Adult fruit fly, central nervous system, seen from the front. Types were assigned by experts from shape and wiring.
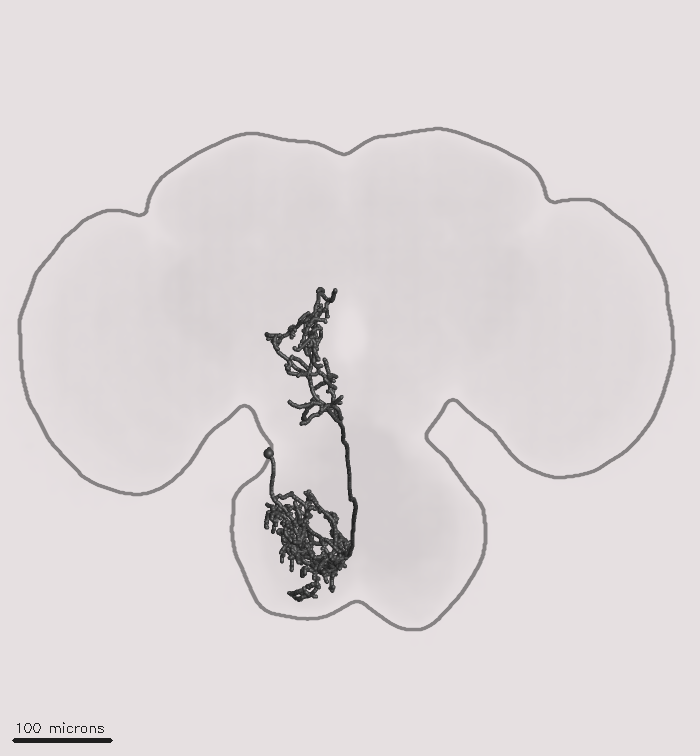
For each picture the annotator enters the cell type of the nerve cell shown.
AN17A026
